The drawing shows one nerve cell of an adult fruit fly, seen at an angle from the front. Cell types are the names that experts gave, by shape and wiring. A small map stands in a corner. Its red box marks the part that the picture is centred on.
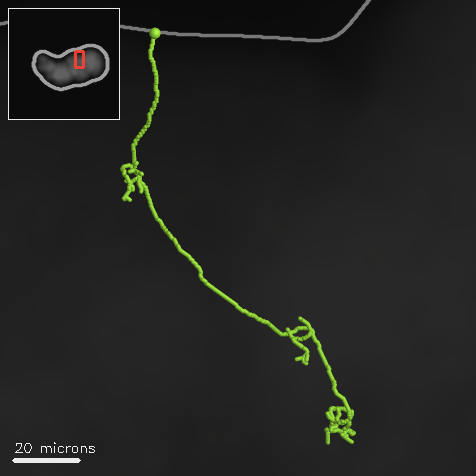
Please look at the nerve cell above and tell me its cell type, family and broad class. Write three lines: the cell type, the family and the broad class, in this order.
PFNp_a
class CX
central-brain intrinsic neuron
